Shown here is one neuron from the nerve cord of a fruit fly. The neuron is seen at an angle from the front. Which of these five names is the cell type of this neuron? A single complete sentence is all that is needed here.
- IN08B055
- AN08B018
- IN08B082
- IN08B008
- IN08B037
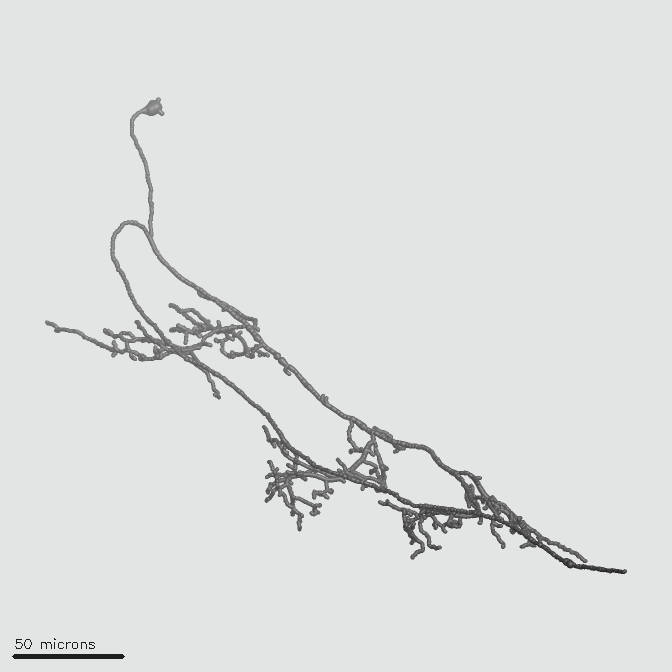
This neuron carries the cell type designation AN08B018.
